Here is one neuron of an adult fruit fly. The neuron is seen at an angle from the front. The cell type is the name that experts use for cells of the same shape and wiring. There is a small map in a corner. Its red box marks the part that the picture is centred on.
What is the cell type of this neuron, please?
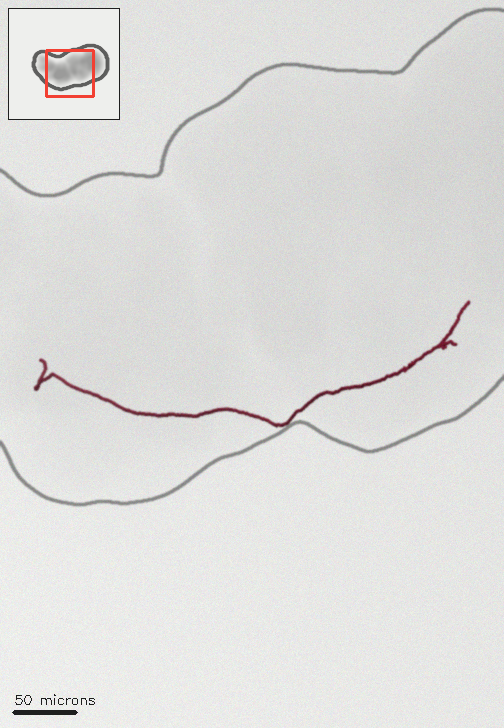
LgAG1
